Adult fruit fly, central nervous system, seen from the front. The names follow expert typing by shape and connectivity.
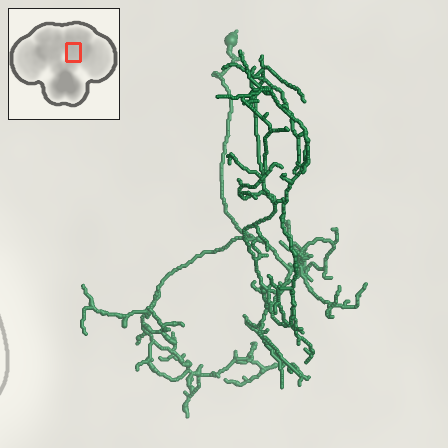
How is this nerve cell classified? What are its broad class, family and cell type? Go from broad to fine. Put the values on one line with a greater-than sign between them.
central-brain intrinsic neuron > hemilineage PSp1 > PS191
